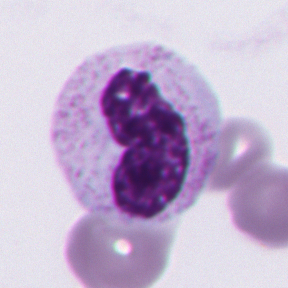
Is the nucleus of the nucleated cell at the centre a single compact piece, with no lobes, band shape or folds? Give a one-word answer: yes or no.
No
